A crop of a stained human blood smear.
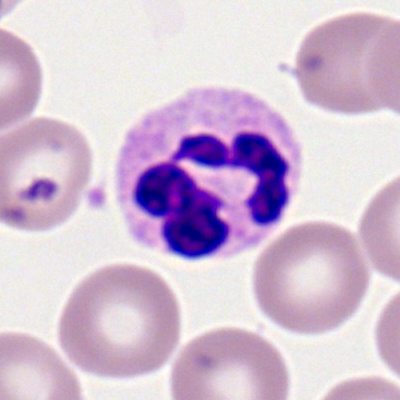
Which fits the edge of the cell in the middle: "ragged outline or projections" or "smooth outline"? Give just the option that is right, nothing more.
Smooth outline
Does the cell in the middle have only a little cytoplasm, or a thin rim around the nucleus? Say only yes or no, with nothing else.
No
